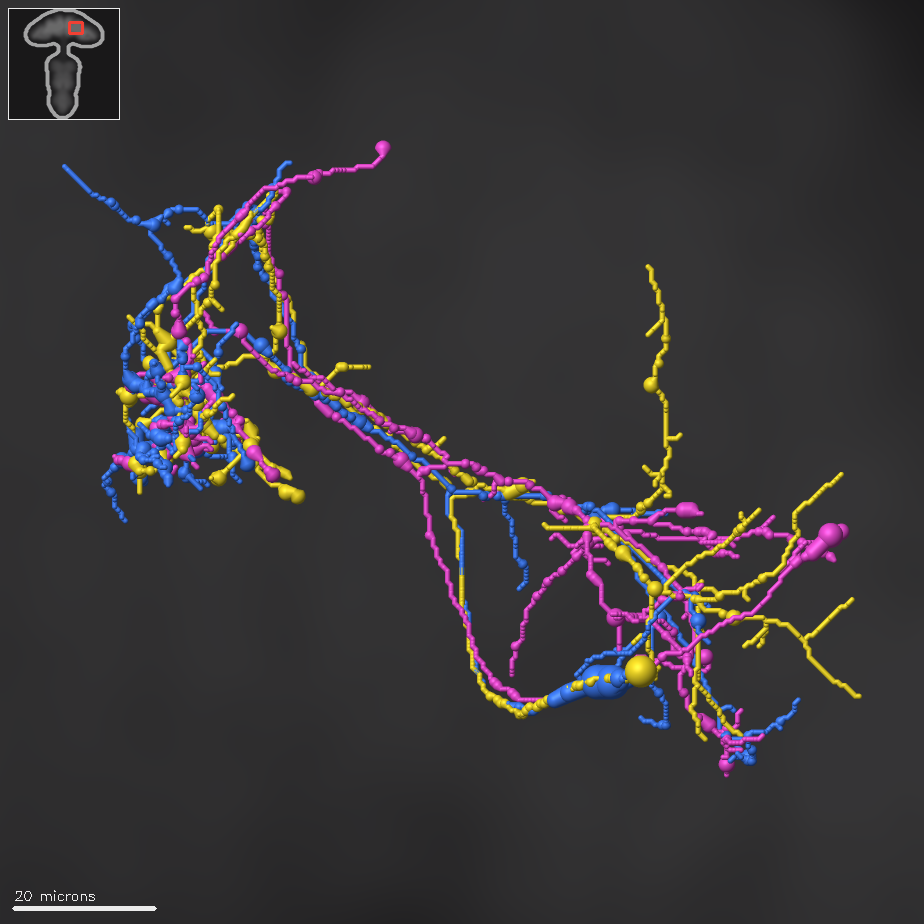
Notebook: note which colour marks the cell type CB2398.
blue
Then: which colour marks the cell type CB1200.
yellow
